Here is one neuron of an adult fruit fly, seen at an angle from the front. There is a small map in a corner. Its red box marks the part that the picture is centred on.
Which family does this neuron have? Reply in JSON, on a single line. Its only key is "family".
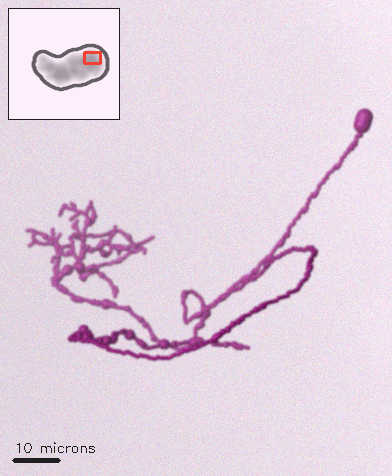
{"family": "hemilineage VPNd3"}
